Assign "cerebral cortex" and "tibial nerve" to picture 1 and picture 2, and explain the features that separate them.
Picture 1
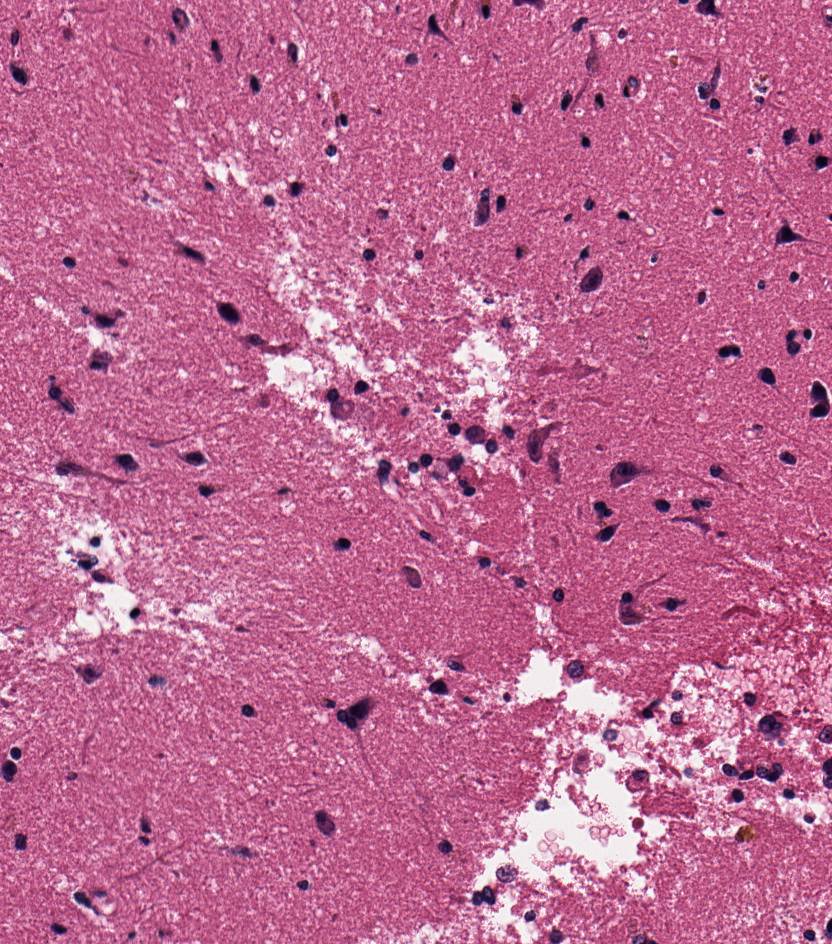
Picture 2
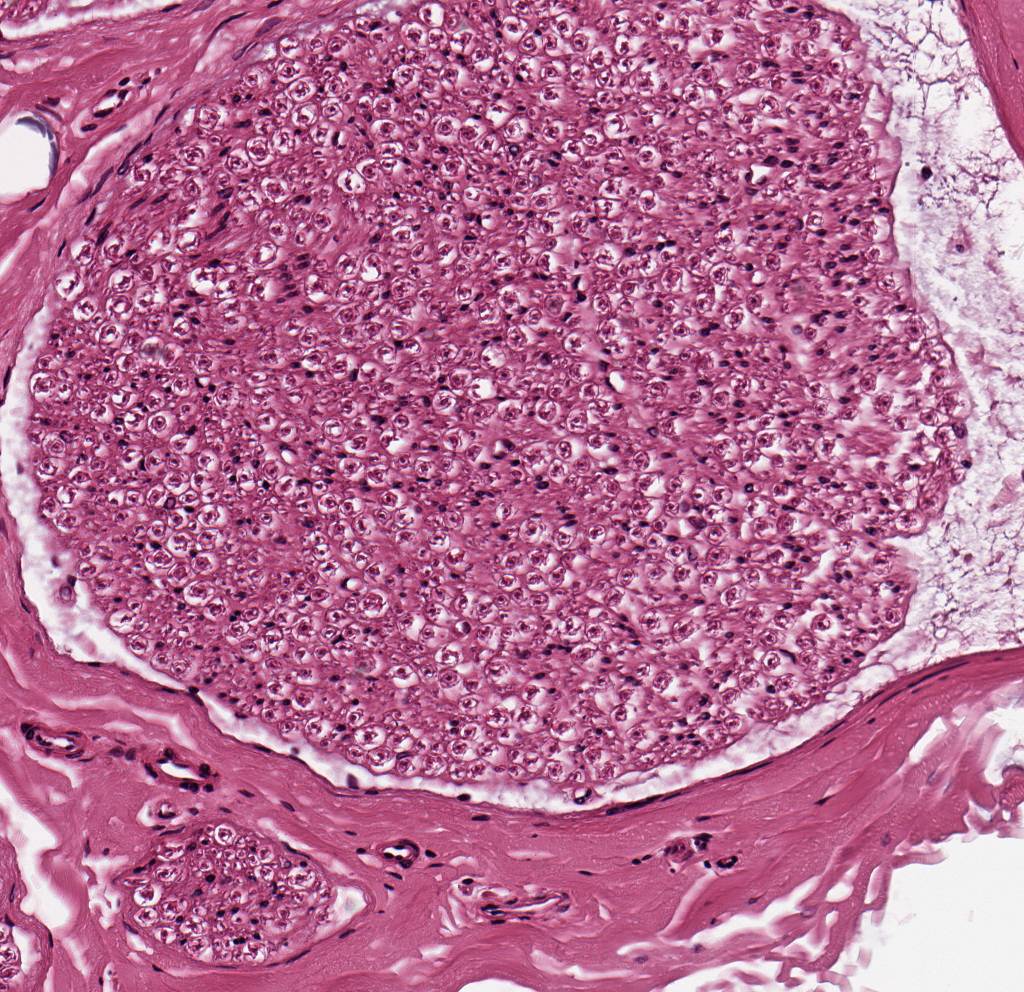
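Cerebral cortex is shown in picture 1, tibial nerve in picture 2. Picture 1 is mostly finely granular, fibrillary pink neuropil without epithelium or glands; picture 2 is dominated by a large rounded fibre bundle in the upper and central field, with a much smaller one at the lower left. Within both bundles the fibres are cut across, giving small round profiles, each a pale ring around a pink centre. Small dark nuclei lie scattered singly in both: through the neuropil in picture 1 and among the fibre profiles in picture 2.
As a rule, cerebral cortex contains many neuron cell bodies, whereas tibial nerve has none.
Picture 1 also shows a small central cluster of round, dark nuclei along a pale band. Small thin-walled vessels lie in the connective tissue below the large bundle of picture 2, mostly lower left.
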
